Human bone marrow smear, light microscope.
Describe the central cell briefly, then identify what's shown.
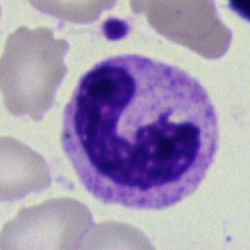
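See how the nucleus is bent into a curved C or horseshoe shape, its hollow opening toward the upper right. The cytoplasm is pale lilac-pink, holding fine, scattered purple granules. So, a band neutrophil.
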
